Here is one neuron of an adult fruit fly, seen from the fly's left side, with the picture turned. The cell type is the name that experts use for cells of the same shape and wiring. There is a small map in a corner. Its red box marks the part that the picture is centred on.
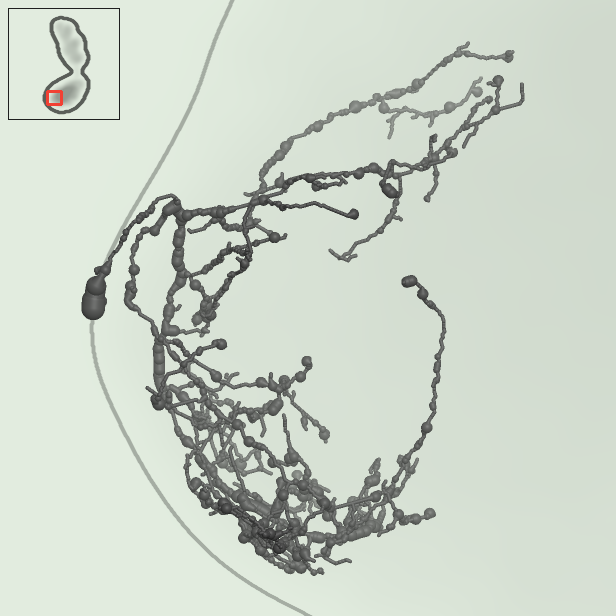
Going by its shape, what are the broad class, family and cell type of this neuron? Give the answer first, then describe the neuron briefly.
It is a central-brain intrinsic neuron. The family is hemilineage LHd2. Its cell type is SLP305. The cell body can be seen on the left of the picture. Dozens of branch ends can be seen.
